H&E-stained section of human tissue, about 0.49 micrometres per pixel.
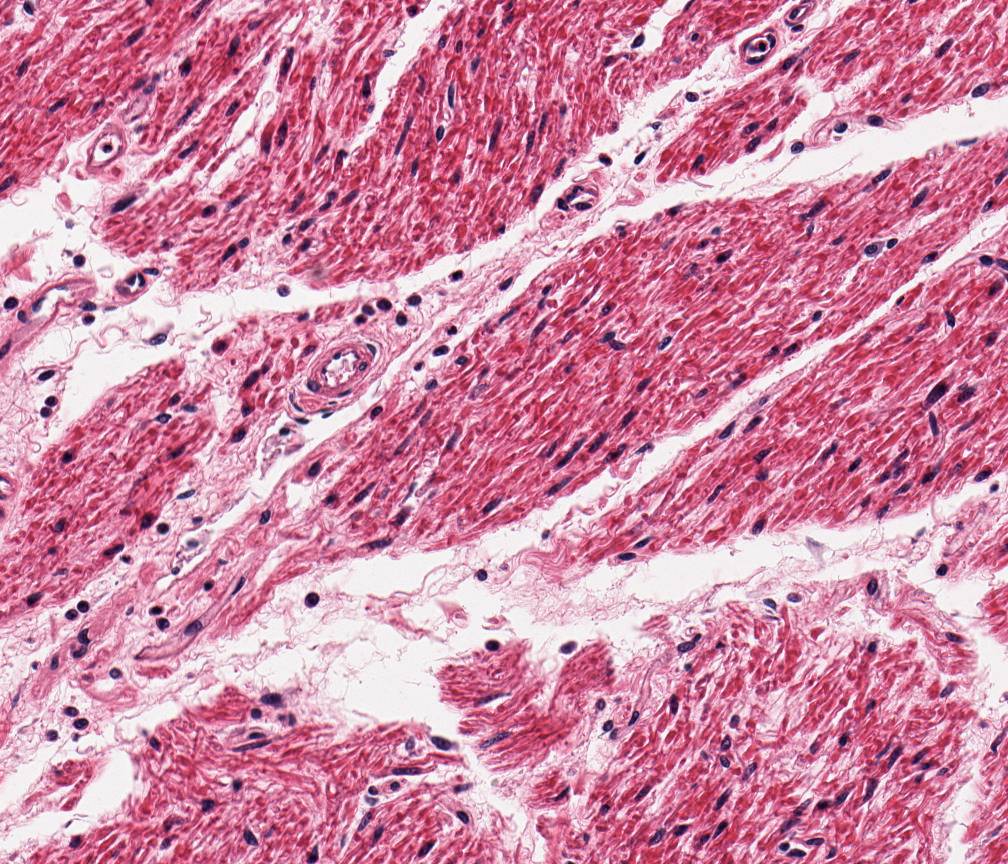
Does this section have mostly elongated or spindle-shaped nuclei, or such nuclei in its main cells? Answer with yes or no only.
Yes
